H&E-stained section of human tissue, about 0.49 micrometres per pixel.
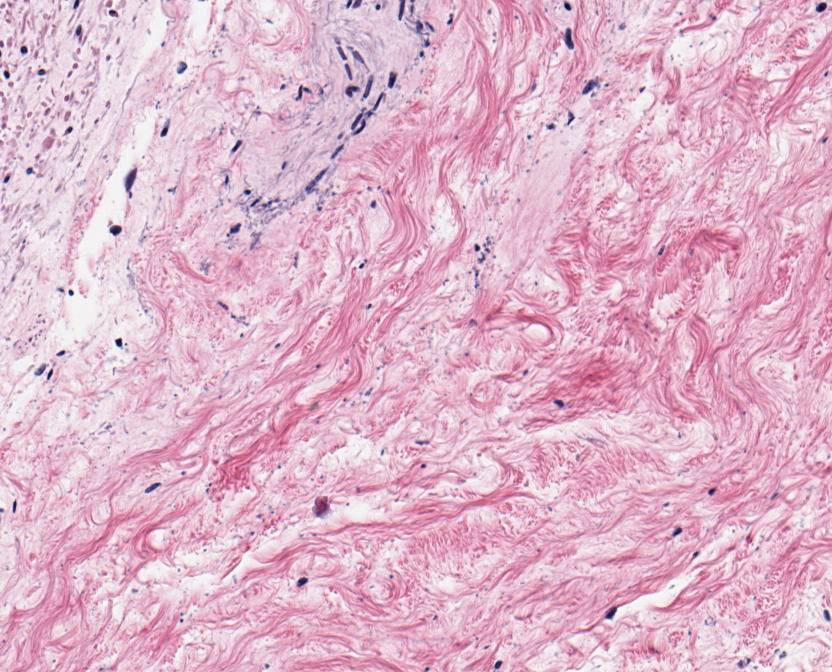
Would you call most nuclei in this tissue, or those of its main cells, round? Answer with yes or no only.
No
